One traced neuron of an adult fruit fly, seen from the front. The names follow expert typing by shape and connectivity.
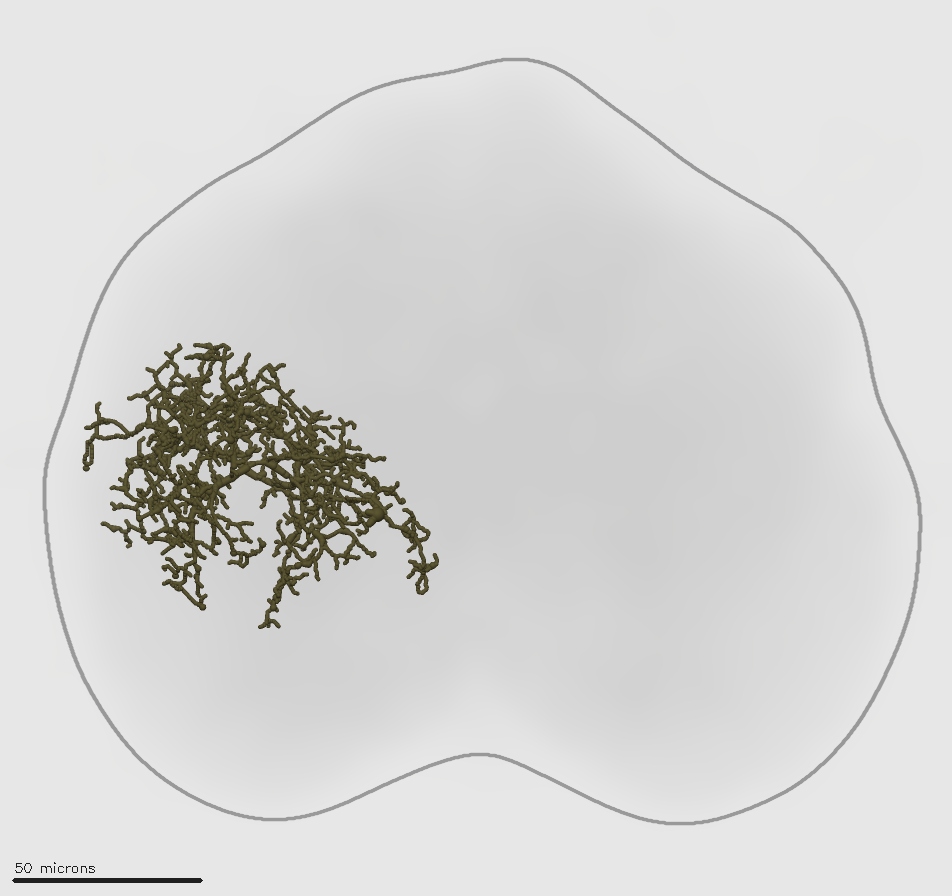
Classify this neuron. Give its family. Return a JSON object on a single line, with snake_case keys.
{"family": "hemilineage 16B"}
